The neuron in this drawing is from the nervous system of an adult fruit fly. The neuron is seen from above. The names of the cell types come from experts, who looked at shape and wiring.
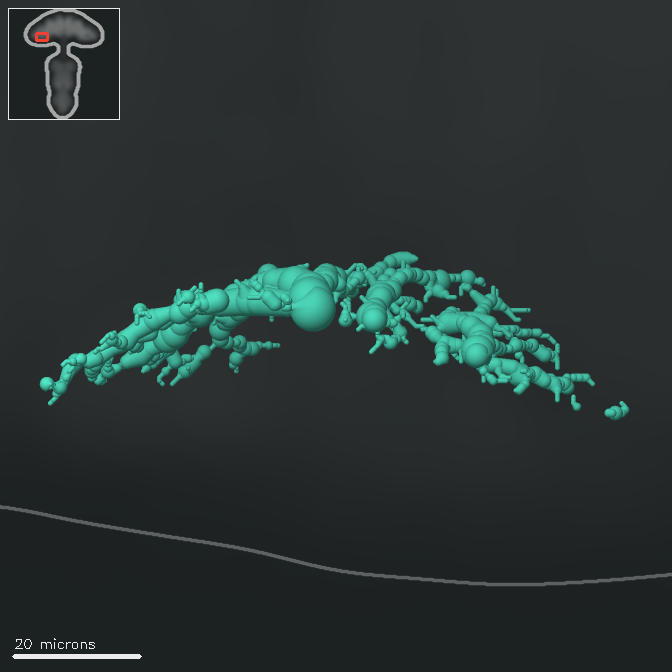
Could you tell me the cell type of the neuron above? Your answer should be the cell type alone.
HSE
